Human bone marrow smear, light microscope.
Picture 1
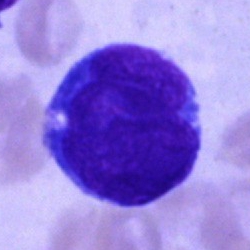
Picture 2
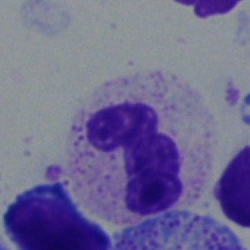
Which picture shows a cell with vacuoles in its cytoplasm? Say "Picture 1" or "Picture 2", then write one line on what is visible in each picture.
Picture 1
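Picture 1: A small clear spot lies in the cytoplasm at the left edge.
Picture 2: The cytoplasm shows no vacuoles.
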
